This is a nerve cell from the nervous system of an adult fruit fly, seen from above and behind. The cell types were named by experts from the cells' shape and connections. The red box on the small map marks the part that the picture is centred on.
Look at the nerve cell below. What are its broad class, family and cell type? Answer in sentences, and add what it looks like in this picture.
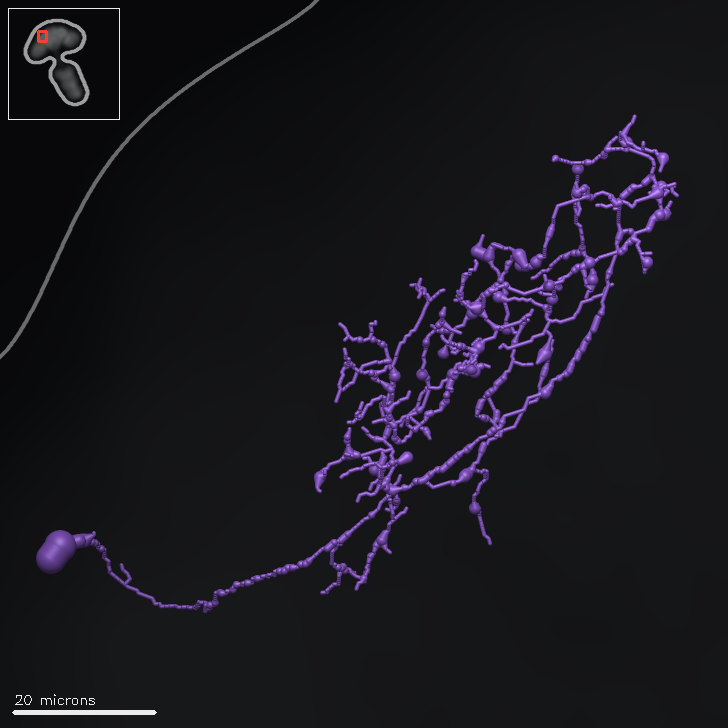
Its broad class is central-brain intrinsic neuron. Its family is hemilineage SLPal3_and_SLPal4_dorsal. Its cell type is SLP179_b. The cell body can be seen at the lower left of the picture. By the scale bar it is about 90 microns wide in this view. Dozens of branch ends can be seen.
